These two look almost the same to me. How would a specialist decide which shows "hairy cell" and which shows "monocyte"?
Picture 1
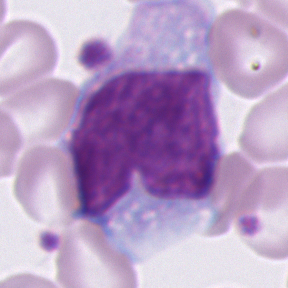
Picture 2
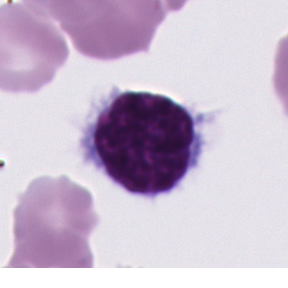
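The monocyte is shown in picture 1 and the hairy cell in picture 2. A deep notch cuts into the monocyte's nucleus from its lower edge.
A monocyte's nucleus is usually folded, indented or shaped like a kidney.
The hairy cell's chromatin is dark purple and coarsely clumped, and no nucleolus is clearly visible in its nucleus.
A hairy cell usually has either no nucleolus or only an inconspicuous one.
The cytoplasm differs in colour and content: in the monocyte it is pale grey-blue, with many small pale spots scattered through it, whereas in the hairy cell it is scant, pale blue and without granules.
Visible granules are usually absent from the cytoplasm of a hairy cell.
The monocyte's outline is irregular, flattened where red cells press against it, and a small platelet lies against its upper left edge. The hairy cell's outline is ragged rather than smooth, with fine hair-like projections of pale blue cytoplasm extending mainly from its left and right sides.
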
